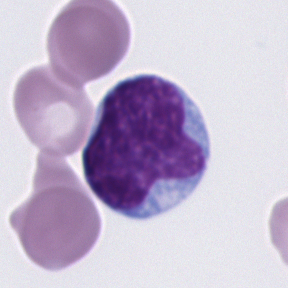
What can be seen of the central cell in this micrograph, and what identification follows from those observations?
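The nucleus shows a notch cut into its lower right side, and no nucleoli are visible within it. Cytoplasm is seen mostly along the right side of the cell and contains no vacuoles. This cell is a myeloblast.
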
